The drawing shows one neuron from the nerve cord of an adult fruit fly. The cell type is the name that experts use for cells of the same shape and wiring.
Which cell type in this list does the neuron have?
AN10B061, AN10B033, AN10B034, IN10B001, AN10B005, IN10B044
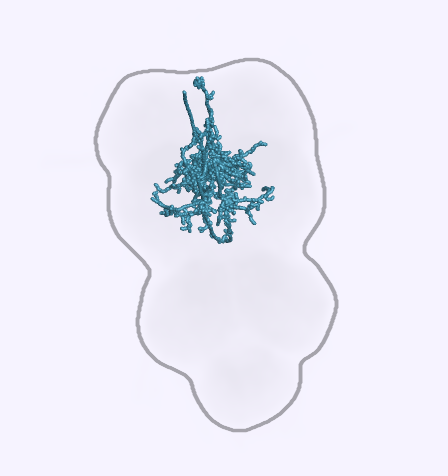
AN10B005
